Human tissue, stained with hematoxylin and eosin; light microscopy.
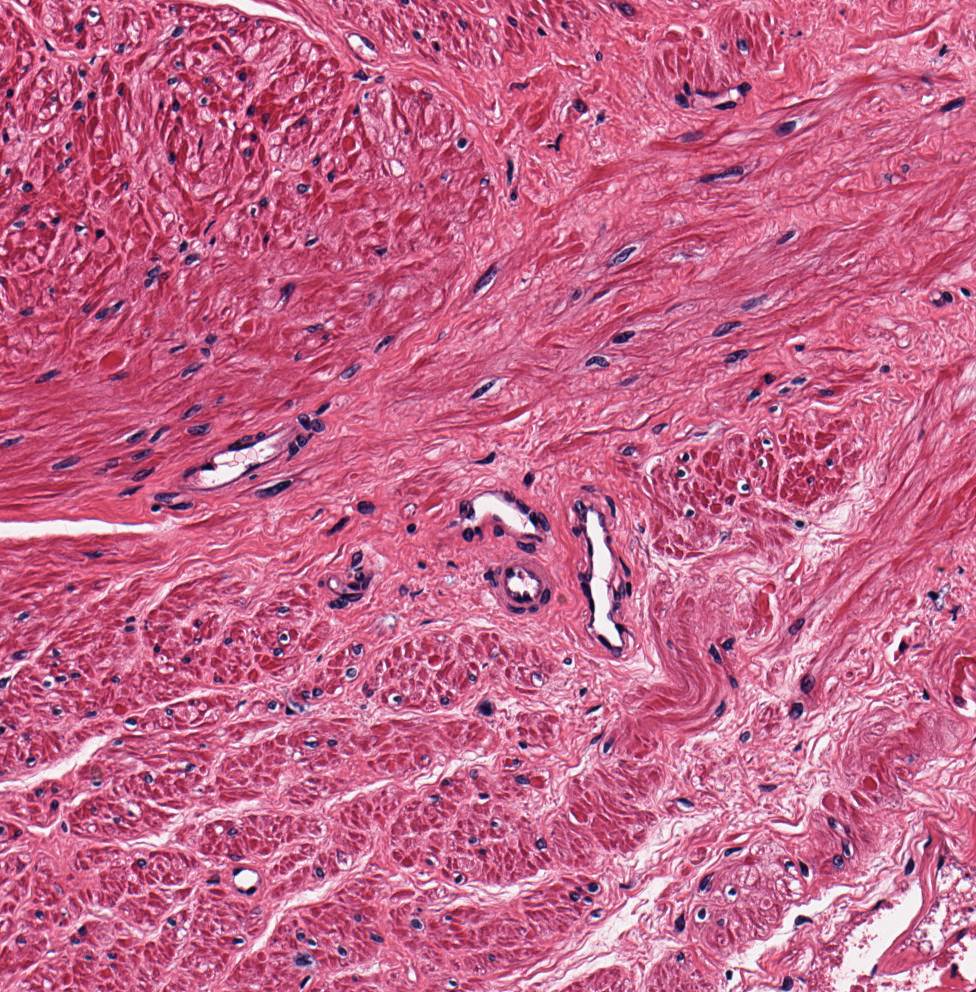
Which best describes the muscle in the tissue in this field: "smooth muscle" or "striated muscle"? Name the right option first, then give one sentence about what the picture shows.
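Smooth muscle. The field is made up of bundles of smooth muscle cut in different planes, some across and some along their length.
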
